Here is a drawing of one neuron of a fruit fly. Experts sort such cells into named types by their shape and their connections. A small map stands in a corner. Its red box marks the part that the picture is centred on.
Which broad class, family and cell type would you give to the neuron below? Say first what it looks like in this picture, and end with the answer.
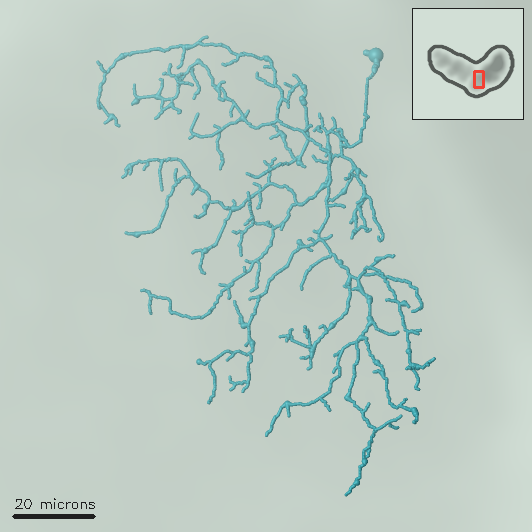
From top to bottom in the picture it spans about 120 microns. As drawn here it is taller than it is wide. It is an optic-lobe intrinsic neuron. Its family is Cm. It is of cell type Cm21.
